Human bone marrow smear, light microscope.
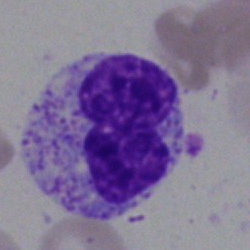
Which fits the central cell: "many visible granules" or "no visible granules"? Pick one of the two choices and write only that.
Many visible granules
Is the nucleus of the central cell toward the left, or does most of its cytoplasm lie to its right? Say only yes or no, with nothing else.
No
